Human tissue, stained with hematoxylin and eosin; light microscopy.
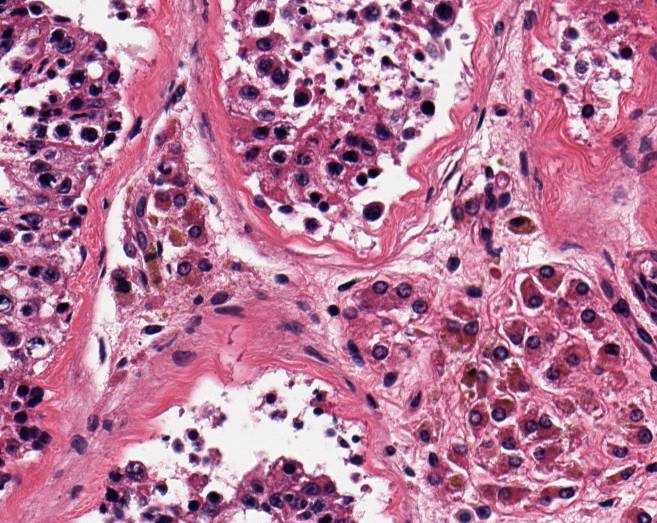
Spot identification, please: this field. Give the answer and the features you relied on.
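The structure mainly shown is the seminiferous tubule. Boundary first: each unit is edged by a thick, wavy, layered band of pink collagen. Contents next: loosely cohesive cells, their round dark nuclei scattered among clear spaces. Interstitium last: at the lower right, clusters of polygonal cells with abundant eosinophilic cytoplasm fill it.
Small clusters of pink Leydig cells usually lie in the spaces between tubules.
Some interstitial cells at the lower right and centre left carry golden-brown granular pigment in their cytoplasm.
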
